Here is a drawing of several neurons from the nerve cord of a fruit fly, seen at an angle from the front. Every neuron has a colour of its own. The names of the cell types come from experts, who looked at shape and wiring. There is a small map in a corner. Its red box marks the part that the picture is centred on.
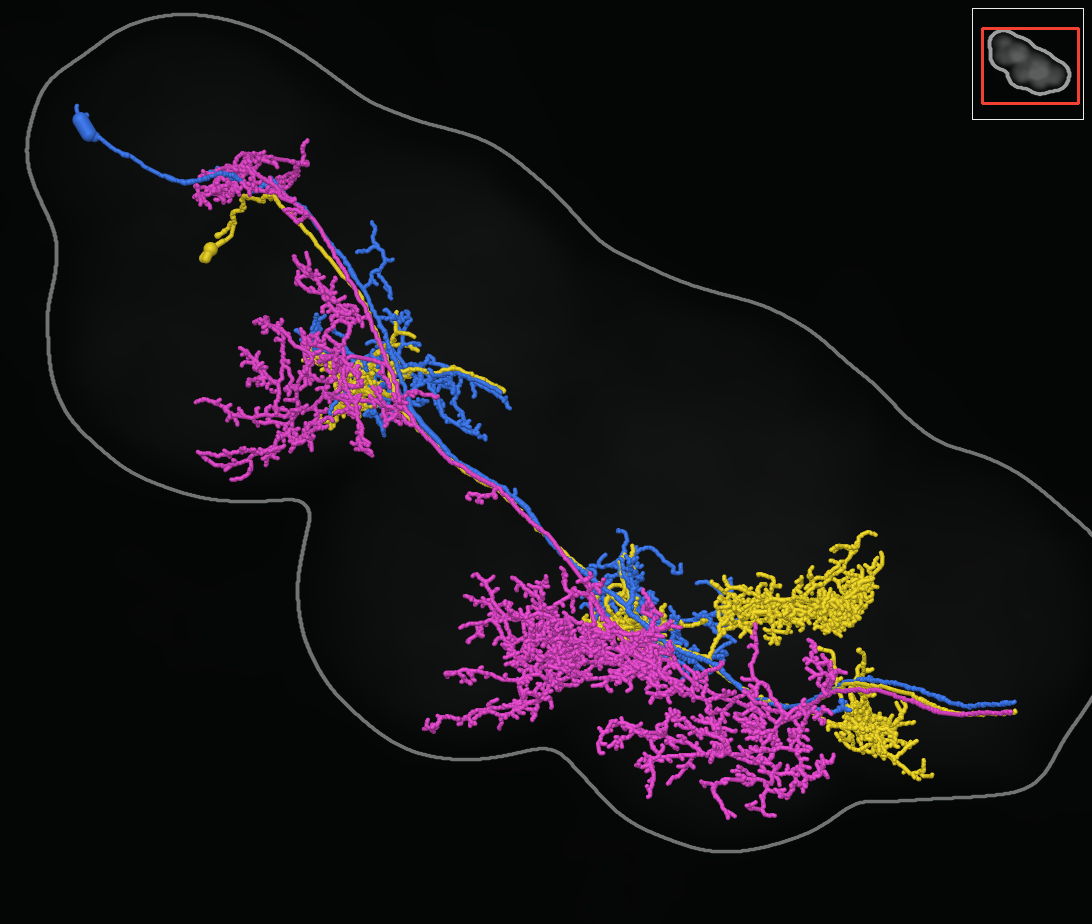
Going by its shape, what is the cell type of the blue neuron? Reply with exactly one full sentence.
The cell type AN09B012 includes this neuron.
